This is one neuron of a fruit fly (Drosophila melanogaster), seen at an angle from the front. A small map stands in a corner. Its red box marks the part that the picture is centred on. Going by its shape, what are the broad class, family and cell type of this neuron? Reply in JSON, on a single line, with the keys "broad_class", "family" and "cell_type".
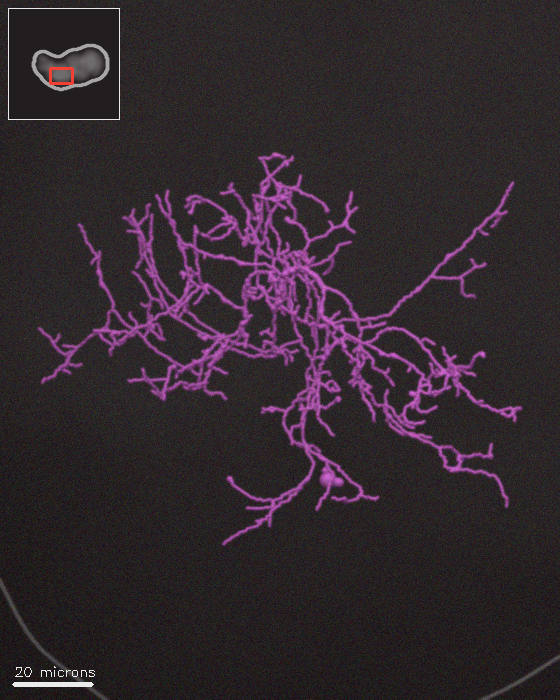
{"broad_class": "nerve-cord intrinsic neuron", "family": "hemilineage 00A", "cell_type": "IN00A048"}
